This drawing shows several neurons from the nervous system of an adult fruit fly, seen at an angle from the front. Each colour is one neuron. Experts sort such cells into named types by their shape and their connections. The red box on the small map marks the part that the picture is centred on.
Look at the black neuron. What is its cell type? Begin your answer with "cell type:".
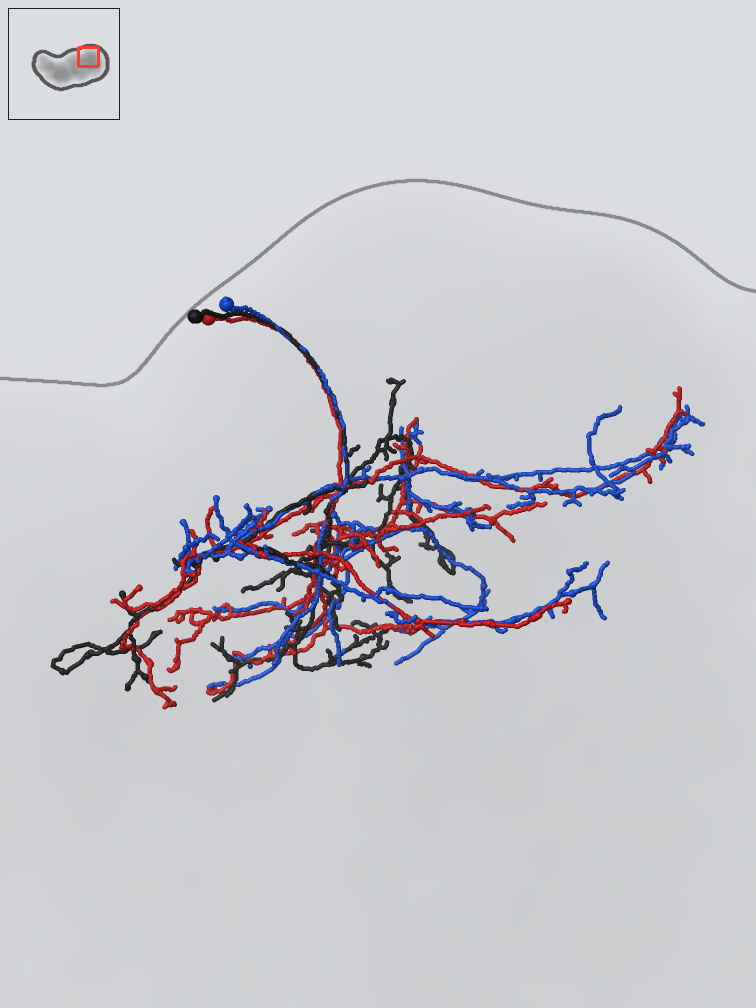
cell type: CL190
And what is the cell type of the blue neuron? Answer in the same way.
cell type: CB2671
